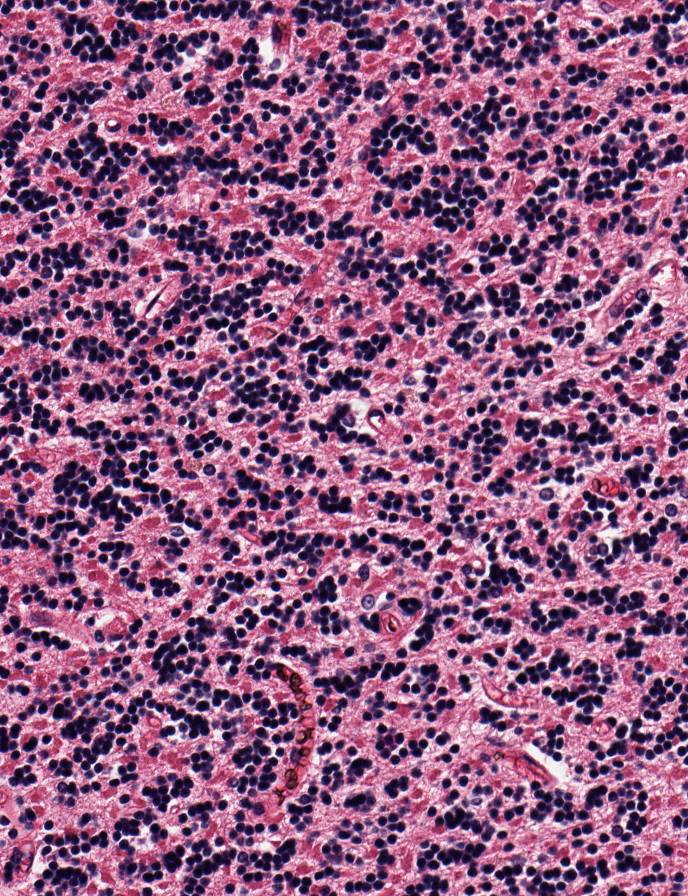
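Cerebellum, H&E. Field evenly crowded with small dark nuclei in irregular clusters and cords, most round with hardly any visible cytoplasm. Small islands of pink, finely fibrillary material between clusters. Thin-walled capillaries throughout; one, lower left, holds red blood cells in single file.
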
